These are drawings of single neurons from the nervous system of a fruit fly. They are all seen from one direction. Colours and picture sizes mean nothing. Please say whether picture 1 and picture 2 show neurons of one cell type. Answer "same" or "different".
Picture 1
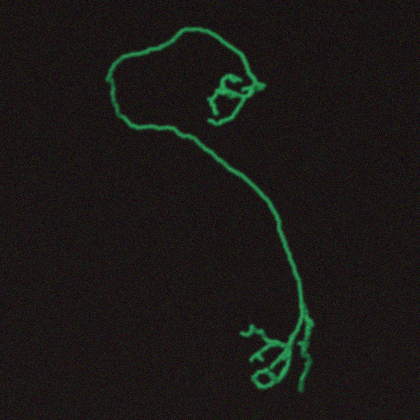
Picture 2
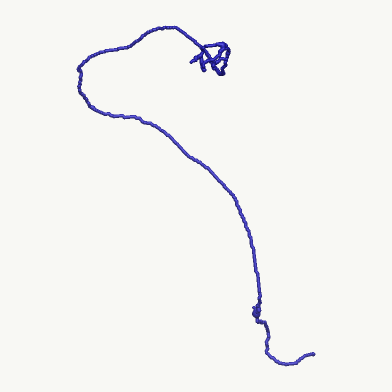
different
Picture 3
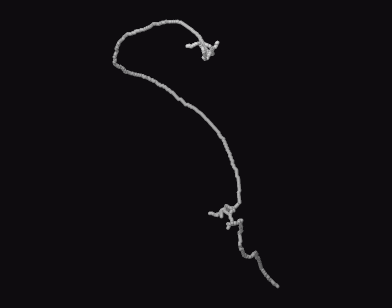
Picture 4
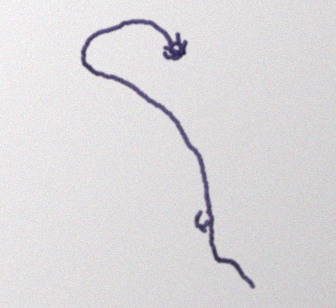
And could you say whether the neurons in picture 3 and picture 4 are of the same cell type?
same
